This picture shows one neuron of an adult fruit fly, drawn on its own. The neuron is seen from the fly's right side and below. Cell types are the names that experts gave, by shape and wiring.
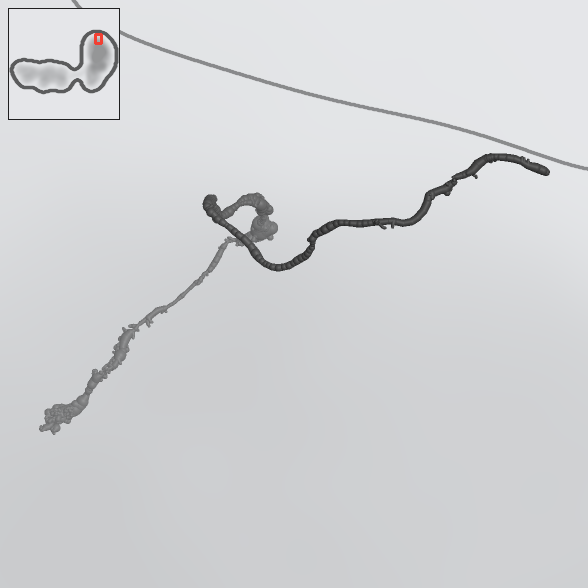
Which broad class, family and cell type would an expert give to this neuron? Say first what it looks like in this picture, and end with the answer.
The drawing shows no cell body. As drawn here it is wider than it is tall. This is a photoreceptor or other optic-lobe sensory neuron. Its family is called class visual. Its cell type is R7p.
